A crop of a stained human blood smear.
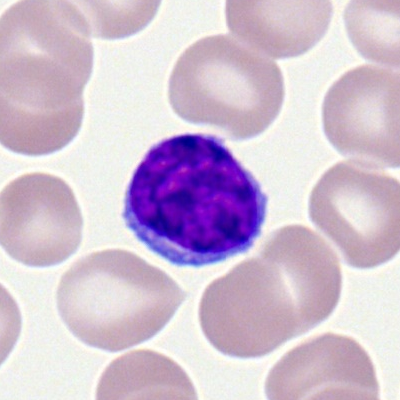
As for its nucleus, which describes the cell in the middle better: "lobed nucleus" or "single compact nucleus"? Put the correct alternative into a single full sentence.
There is one compact round, oval or kidney-shaped nucleus in this cell.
